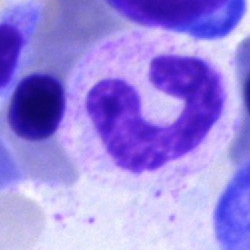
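Band neutrophil, the one in the middle, with a roughly round, smooth outline. Its chromatin is moderately condensed, with darker patches in a purple nucleus. There's plenty of pale pinkish-lilac cytoplasm, and no vacuoles in it.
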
